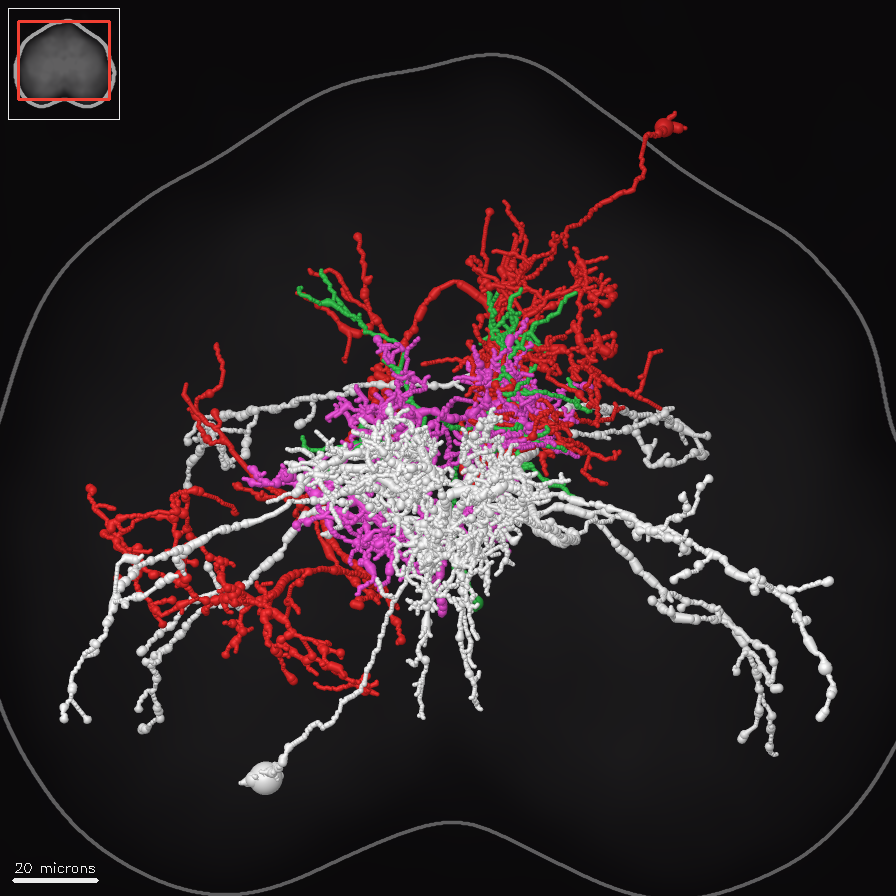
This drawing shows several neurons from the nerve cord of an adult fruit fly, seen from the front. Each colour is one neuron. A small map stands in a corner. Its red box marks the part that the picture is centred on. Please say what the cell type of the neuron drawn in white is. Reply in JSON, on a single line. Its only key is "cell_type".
{"cell_type": "IN06B008"}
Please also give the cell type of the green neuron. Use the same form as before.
{"cell_type": "IN05B090"}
